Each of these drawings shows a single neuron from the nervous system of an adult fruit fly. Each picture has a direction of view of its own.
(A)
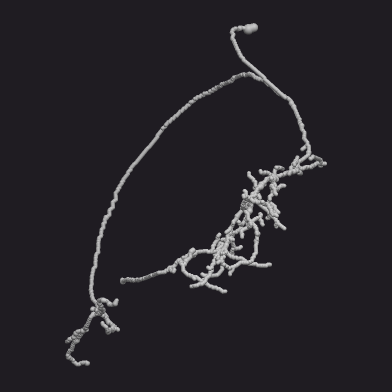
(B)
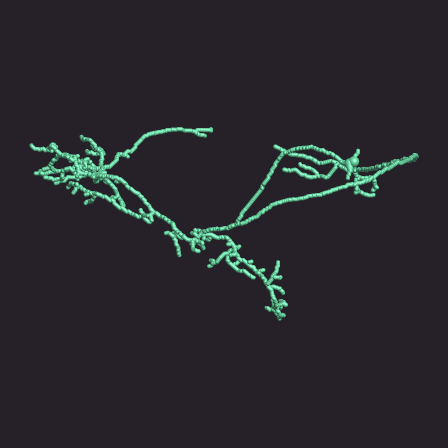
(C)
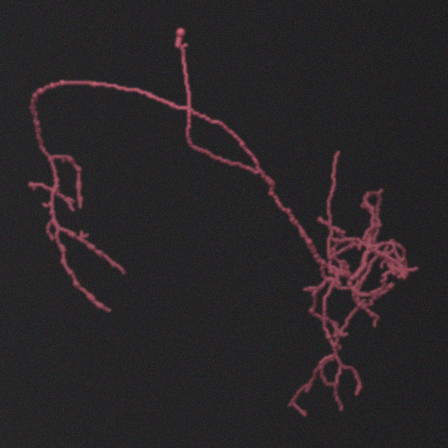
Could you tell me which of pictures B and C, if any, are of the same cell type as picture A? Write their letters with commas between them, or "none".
B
